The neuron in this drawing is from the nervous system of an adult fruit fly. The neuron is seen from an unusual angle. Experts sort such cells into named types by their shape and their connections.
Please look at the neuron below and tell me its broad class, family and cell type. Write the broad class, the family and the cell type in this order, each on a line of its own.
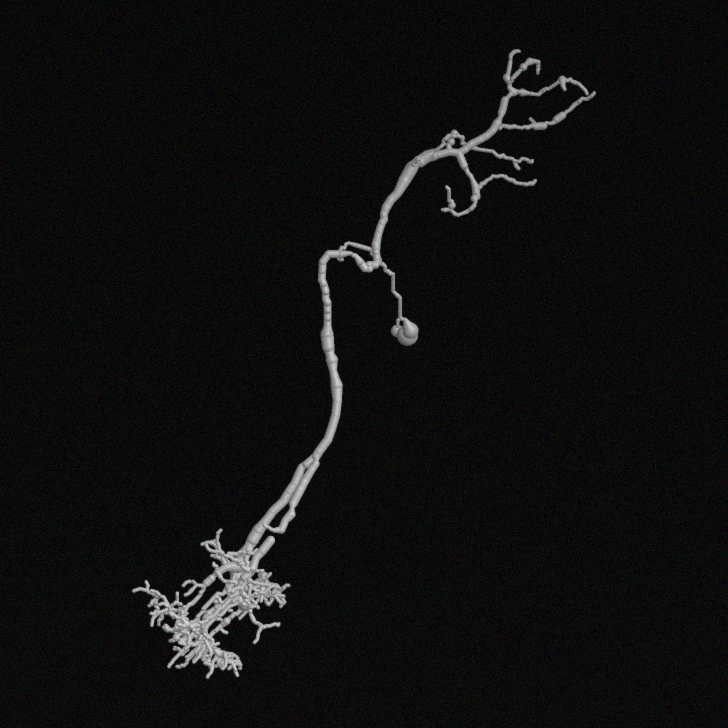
visual projection neuron
LC
LC4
